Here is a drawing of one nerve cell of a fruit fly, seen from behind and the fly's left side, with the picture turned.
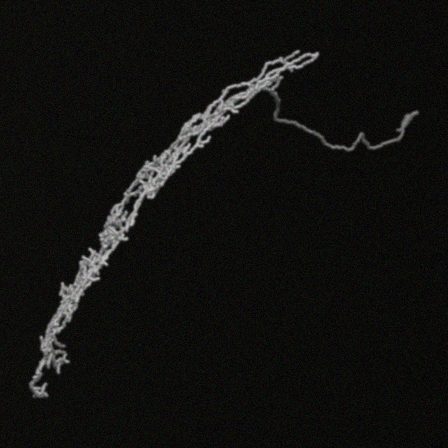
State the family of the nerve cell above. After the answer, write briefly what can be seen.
Its family is Cm. It is an optic-lobe intrinsic neuron. Its cell body lies at the upper right of the picture. Dozens of branch ends can be seen.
